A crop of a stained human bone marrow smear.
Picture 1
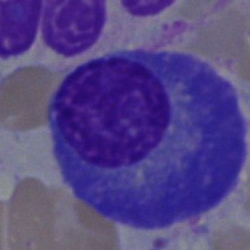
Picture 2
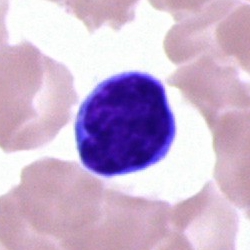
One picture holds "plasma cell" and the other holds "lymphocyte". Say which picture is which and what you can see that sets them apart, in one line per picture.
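Picture 1 is a plasma cell. The cytoplasm is abundant, covering more of the cell than the nucleus.
Picture 2 is a lymphocyte. The nucleus fills almost the whole cell, leaving at most a very thin rim of cytoplasm.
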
